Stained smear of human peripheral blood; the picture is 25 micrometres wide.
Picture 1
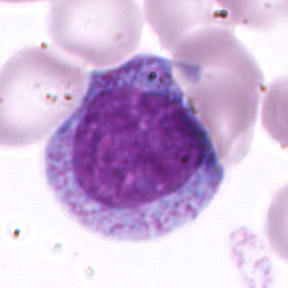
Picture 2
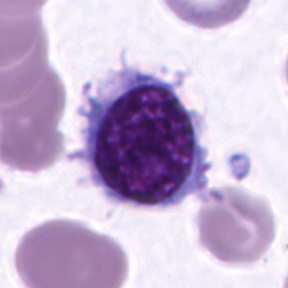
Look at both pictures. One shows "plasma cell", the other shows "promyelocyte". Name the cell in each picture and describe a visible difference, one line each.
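Picture 1 – promyelocyte. The cytoplasm holds many fine pinkish-purple granules.
Picture 2 – plasma cell. The cytoplasm shows no visible granules.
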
